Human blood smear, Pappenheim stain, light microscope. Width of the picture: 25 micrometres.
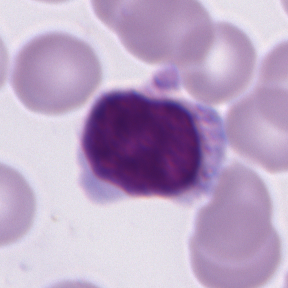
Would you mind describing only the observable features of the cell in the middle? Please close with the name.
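Outline irregular, with a pale cytoplasmic bulge at lower left. Nucleus a rounded oval, sides somewhat flattened, no lobes. Cytoplasm pale lilac-blue, fine purplish granules scattered on its right side. Typical lymphocyte.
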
